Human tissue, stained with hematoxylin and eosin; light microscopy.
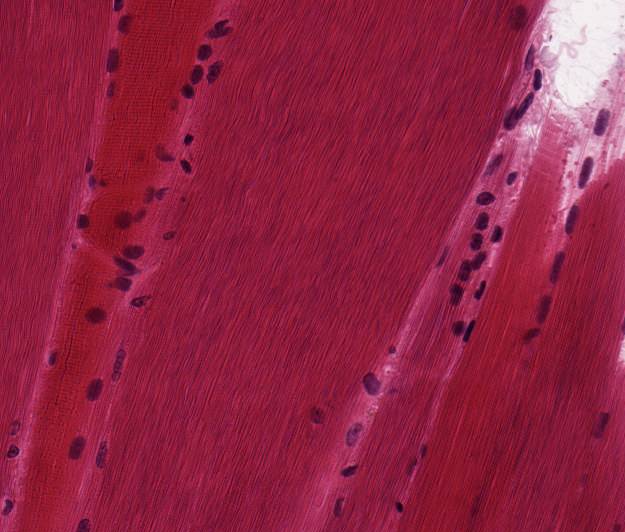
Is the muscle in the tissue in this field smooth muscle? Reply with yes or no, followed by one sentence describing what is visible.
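No. Fine transverse cross-striations are visible in the narrow fibre strip on the left side of the field.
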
